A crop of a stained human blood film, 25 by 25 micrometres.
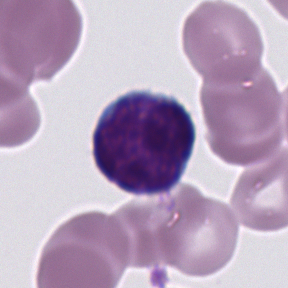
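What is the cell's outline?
Round and smooth; the cell is about 9 micrometres across.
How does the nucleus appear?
Round in outline and stained deep purple throughout, with dense, coarsely clumped chromatin; it fills about 90% of the cell's area.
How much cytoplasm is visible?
Only a barely visible thin bluish rim.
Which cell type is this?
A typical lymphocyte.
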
